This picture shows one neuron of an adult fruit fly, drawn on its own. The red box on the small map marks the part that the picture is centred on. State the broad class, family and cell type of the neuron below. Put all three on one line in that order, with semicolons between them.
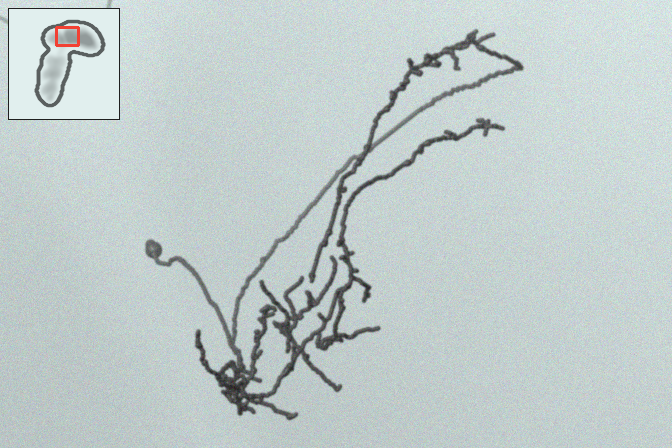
central-brain intrinsic neuron; hemilineage SLPa&l1_lateral; WED040_a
